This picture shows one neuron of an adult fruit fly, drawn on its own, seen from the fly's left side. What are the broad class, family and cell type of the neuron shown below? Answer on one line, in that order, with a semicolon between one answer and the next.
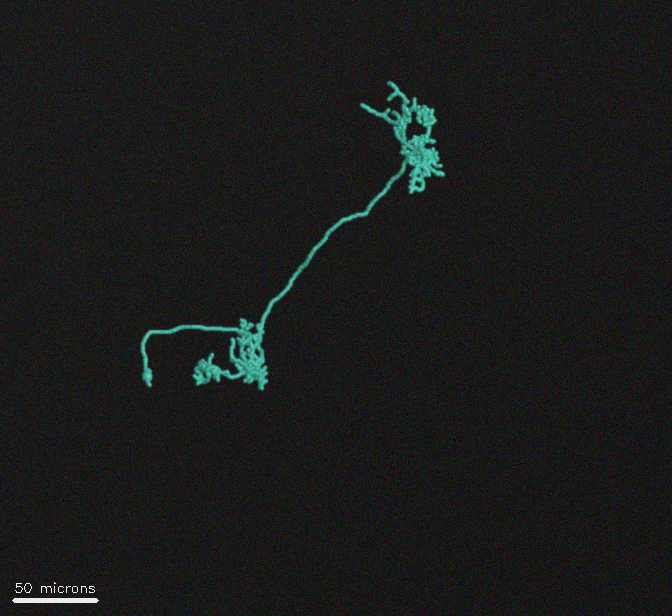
central-brain intrinsic neuron; hemilineage ALad1; VP2+_adPN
